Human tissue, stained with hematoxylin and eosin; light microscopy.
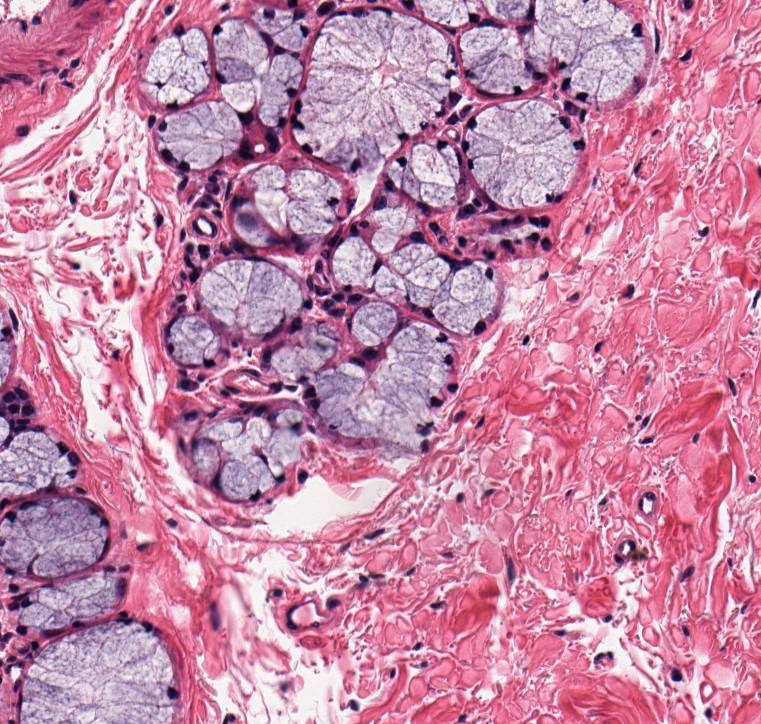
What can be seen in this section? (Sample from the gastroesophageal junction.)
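Gland acini, grouped in lobules, fill the upper left and the centre, with more along the left edge; the right half is connective tissue. They're mucous acini, and their cells have pale, grey-blue, finely foamy cytoplasm. Those cells have small, dark nuclei pressed flat against the outer edge of each acinus. The acini themselves are rounded and tightly packed, with only thin pink septa between them.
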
